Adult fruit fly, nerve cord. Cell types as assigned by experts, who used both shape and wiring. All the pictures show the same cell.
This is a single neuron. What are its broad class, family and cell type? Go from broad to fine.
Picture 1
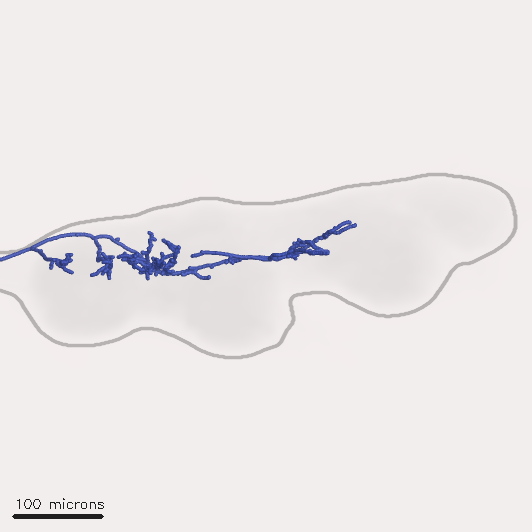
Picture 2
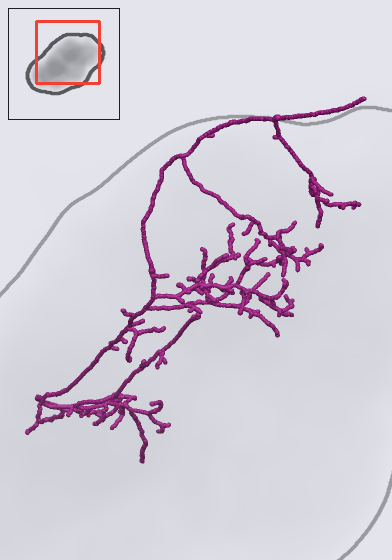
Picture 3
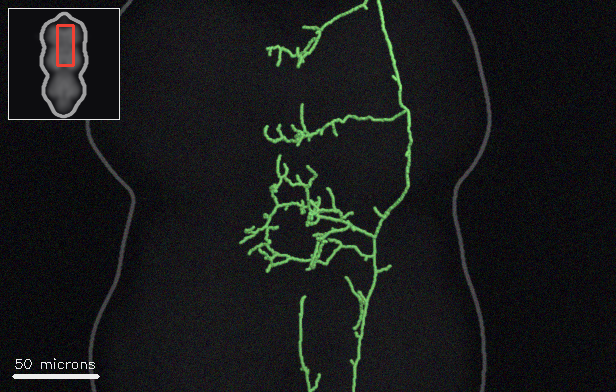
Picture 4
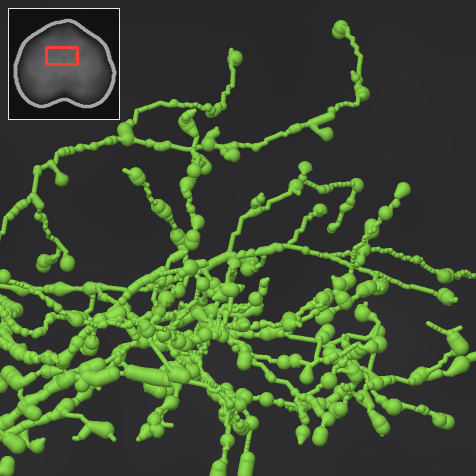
descending neuron; DNge; DNge053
